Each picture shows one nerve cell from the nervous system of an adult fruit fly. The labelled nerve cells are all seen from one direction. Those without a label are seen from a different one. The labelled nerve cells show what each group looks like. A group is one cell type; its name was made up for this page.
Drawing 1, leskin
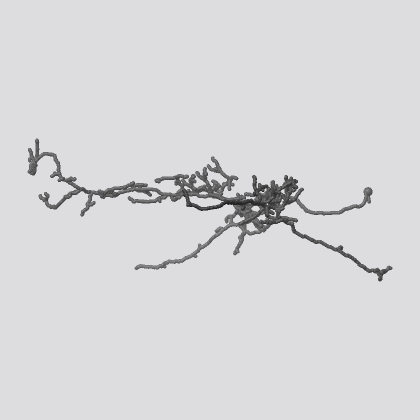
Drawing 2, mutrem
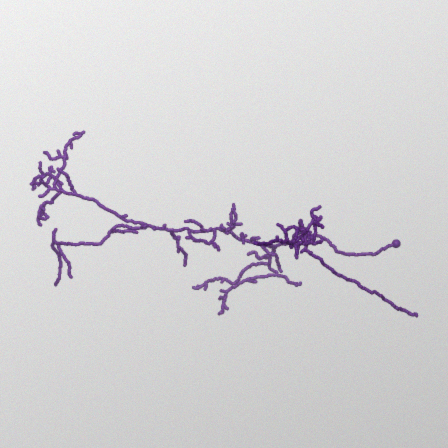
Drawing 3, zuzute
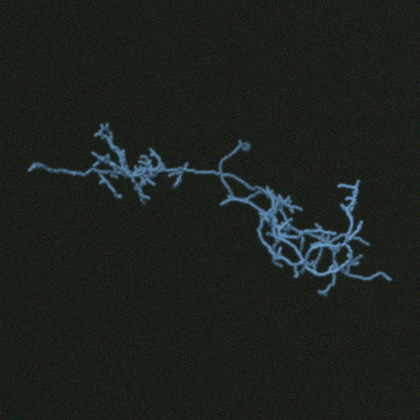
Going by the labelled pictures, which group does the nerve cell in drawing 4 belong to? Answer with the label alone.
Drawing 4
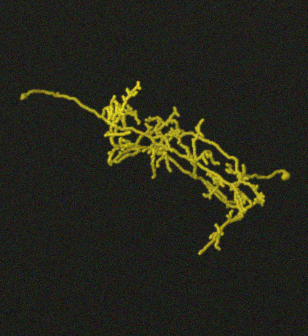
leskin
